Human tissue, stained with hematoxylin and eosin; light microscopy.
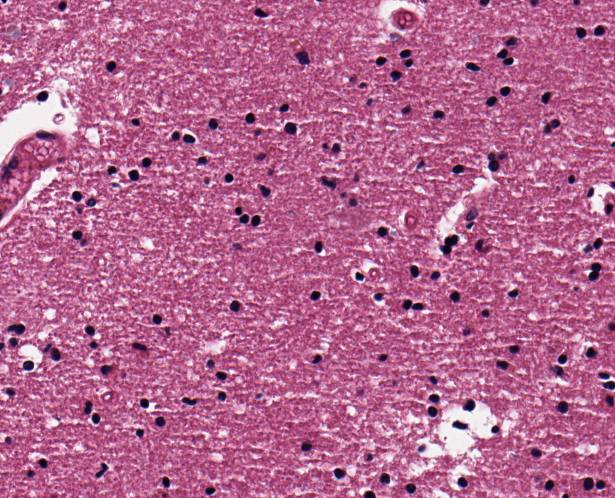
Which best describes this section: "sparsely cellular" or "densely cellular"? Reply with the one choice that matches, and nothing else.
Sparsely cellular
